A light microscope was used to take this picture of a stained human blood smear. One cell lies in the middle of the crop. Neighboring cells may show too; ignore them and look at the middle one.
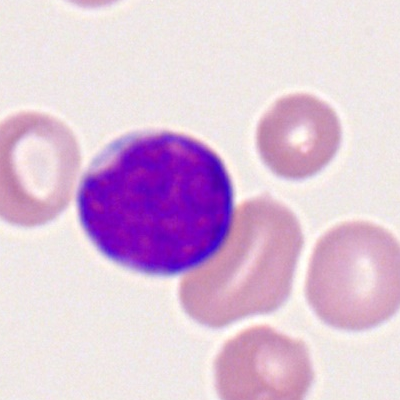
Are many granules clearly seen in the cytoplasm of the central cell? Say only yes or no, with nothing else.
No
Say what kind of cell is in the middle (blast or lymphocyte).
blast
